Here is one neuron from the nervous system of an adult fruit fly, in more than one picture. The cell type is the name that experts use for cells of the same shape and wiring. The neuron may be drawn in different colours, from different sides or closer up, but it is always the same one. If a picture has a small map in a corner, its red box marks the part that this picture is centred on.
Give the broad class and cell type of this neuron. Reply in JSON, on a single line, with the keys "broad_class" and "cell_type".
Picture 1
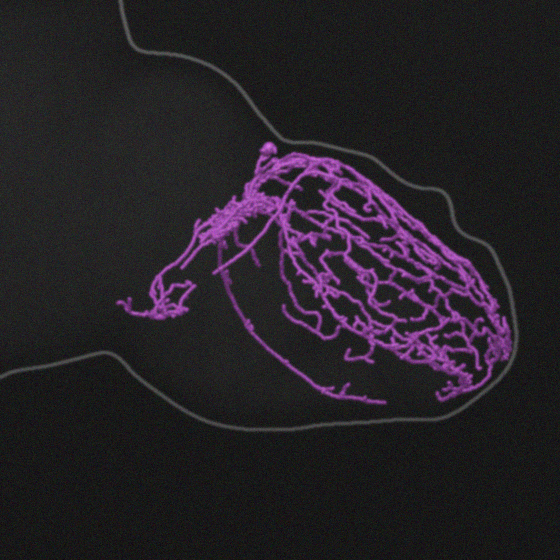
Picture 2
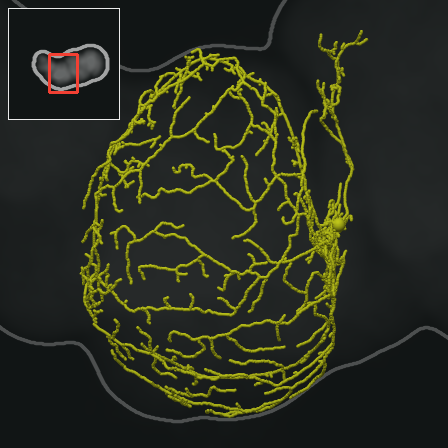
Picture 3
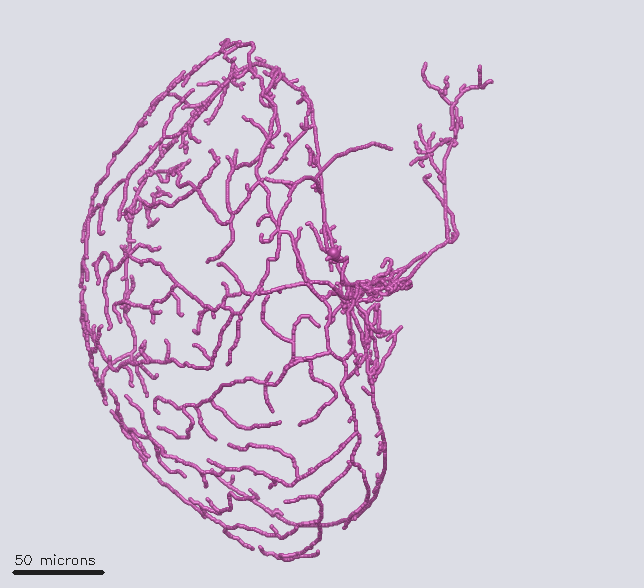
{"broad_class": "visual centrifugal neuron", "cell_type": "aMe4"}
